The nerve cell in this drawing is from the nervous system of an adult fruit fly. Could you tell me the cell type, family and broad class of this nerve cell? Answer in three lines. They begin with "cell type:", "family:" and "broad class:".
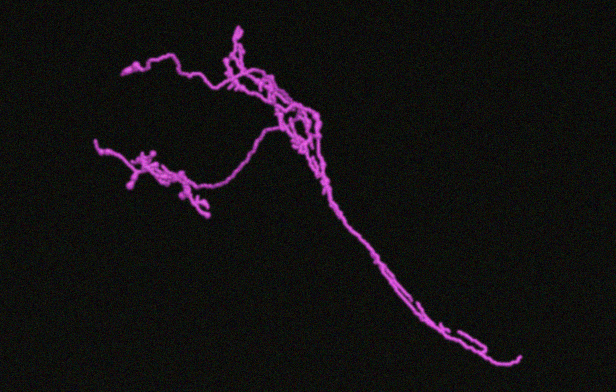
cell type: LAL087
family: hemilineage AOTUv3_ventral
broad class: central-brain intrinsic neuron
